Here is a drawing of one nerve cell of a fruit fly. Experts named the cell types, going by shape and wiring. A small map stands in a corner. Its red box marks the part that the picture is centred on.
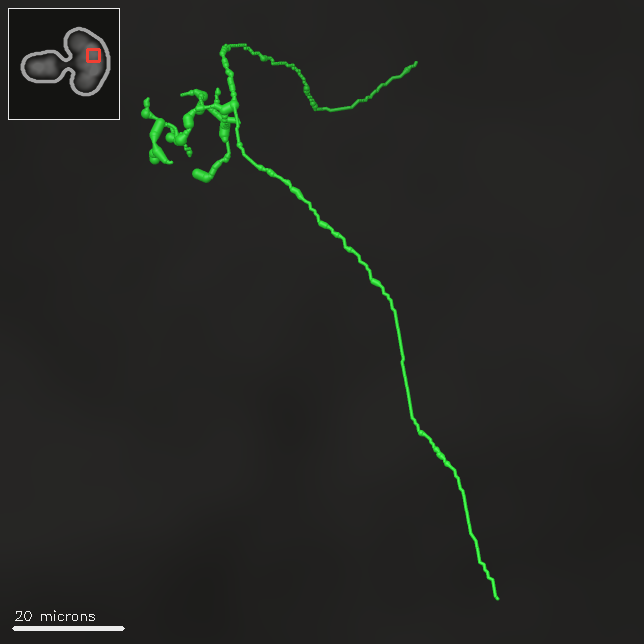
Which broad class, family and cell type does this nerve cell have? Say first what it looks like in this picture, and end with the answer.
The drawing shows no cell body. From top to bottom in the picture it spans about 100 microns. It has a dozen or fewer branch ends. This is a sensory neuron entering the brain. The name of its family is class olfactory. It is of cell type ORN_VL2p.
